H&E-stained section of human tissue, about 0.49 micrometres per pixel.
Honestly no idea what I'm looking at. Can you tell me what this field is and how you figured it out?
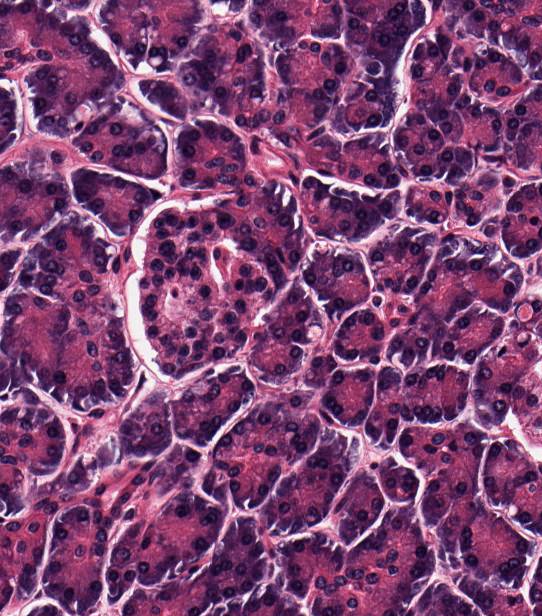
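I read this as exocrine pancreas. Its acinar cells have abundant, deeply stained purple-red cytoplasm and round dark nuclei toward the outer edge of each acinus.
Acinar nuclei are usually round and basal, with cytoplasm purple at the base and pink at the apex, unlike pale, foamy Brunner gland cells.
Lumina are small, mostly inconspicuous, with scant pink connective tissue between acini.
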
